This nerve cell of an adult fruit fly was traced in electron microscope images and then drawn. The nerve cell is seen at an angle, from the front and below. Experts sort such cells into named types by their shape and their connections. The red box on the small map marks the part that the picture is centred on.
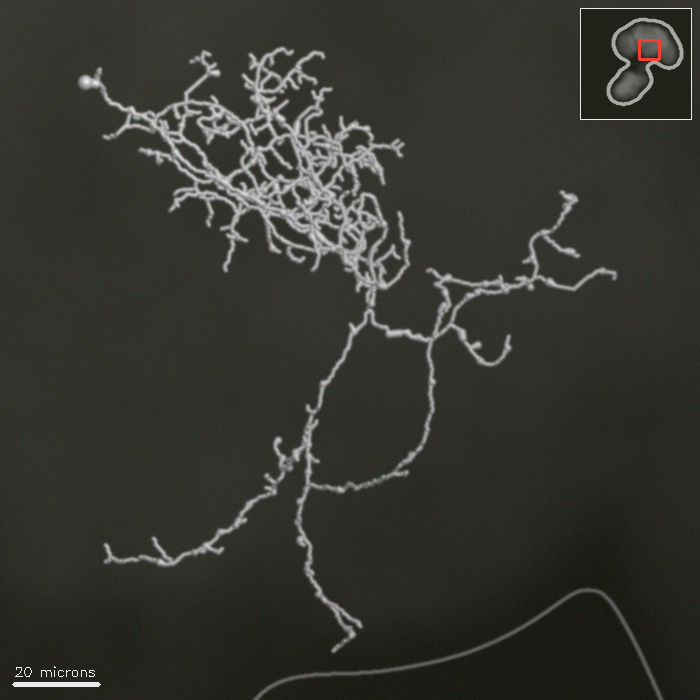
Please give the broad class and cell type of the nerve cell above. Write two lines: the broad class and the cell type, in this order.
central-brain intrinsic neuron
GNG244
